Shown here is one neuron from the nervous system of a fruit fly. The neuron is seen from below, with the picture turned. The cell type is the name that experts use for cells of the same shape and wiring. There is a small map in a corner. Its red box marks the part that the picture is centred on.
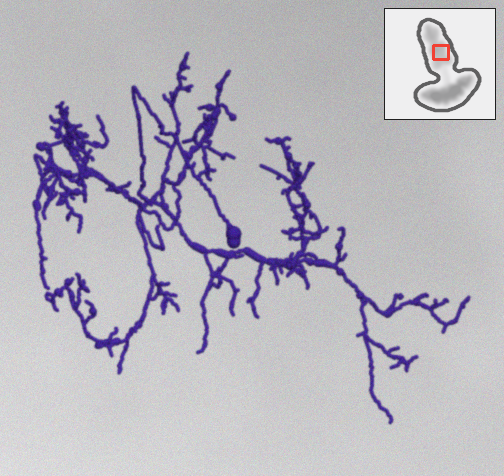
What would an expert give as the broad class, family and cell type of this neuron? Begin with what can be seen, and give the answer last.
It is in the nerve cord and does not reach the brain. The cell body is in the middle of the picture. The picture shows dozens of branch ends. This is a nerve-cord intrinsic neuron. The family is hemilineage 00A. The cell type is IN00A063.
